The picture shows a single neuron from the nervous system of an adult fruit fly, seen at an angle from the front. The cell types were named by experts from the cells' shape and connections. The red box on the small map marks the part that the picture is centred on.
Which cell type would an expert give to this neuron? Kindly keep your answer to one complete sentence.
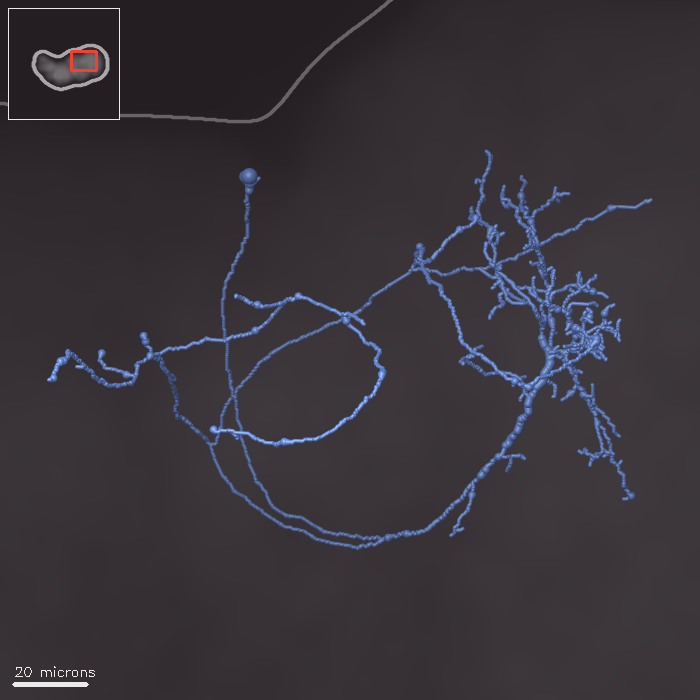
The neuron here is of the cell type CB2035.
